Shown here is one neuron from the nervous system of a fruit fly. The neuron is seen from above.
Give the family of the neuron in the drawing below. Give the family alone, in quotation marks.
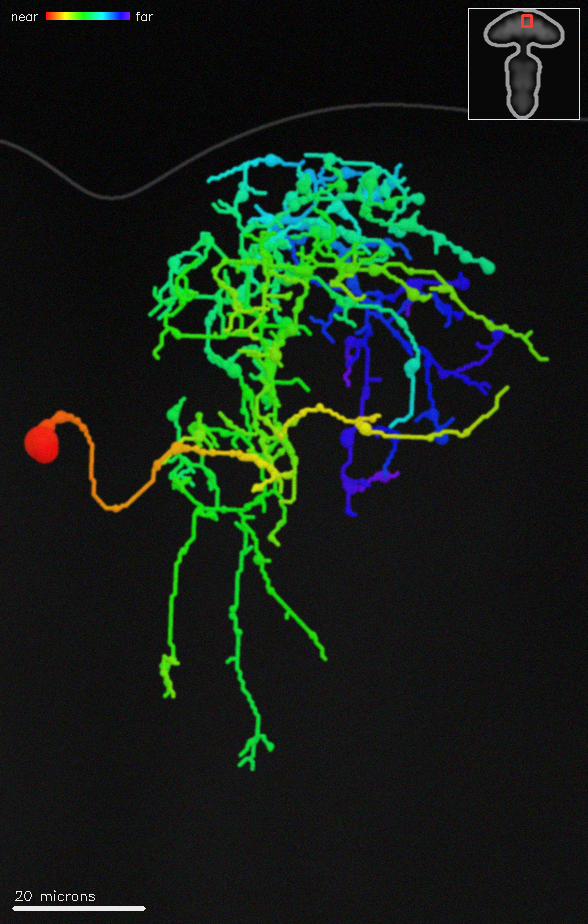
"hemilineage SMPad3"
